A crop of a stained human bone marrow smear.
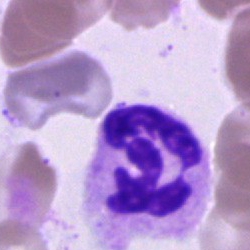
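Segmented neutrophil, the central cell in a stained bone marrow smear. First, the outline is roughly round and has no surface projections. Second, the nuclear strand is constricted at several points along its length, so its outline looks lumpy. Third, the chromatin is dense, dark purple and coarsely clumped. Finally, the cytoplasm contains no coarse dark or orange granules.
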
